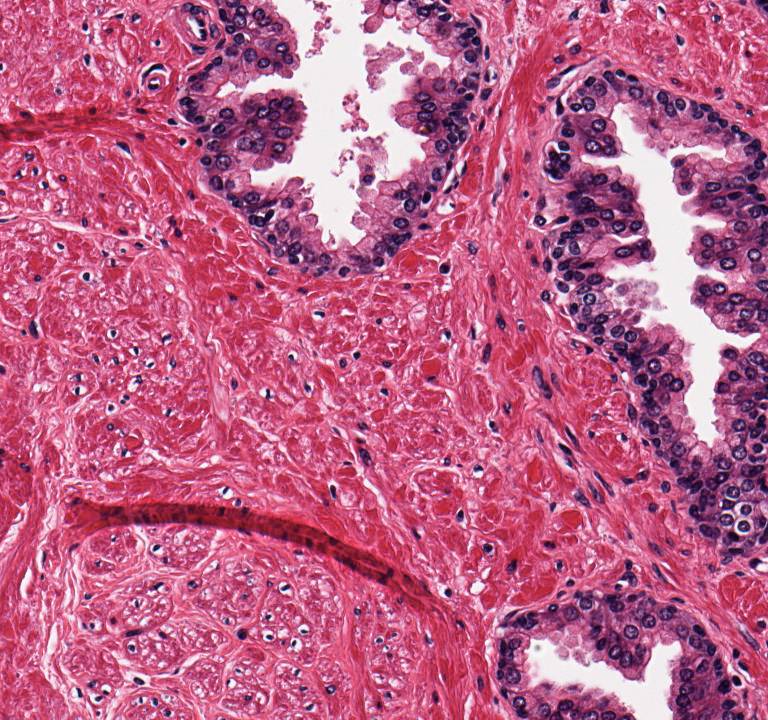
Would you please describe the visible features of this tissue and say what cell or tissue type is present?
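Stroma occupies the left and centre of the field, with glands along the top, the right edge and the bottom right. The stroma consists of smooth muscle bundles cut mainly in cross section. The gland epithelium forms papillary infoldings projecting into the lumens. The lumens are mostly empty white spaces; the upper gland holds some pale detached material. The tissue is prostate.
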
